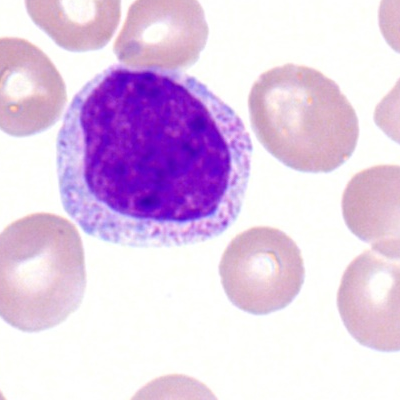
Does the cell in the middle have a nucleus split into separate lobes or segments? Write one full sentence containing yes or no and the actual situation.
No, the nucleus of the cell is a single undivided, compact round, oval or kidney-shaped mass.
